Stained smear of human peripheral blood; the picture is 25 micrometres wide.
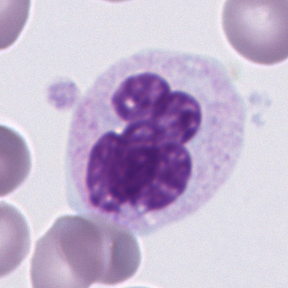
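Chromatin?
Dark purple, coarsely clumped, paler patches between.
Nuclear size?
About 13 by 10 micrometres.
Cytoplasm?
Pale lilac-grey rim around nucleus, widest on right side; fine pinkish-purple granules scattered throughout.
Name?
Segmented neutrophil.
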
